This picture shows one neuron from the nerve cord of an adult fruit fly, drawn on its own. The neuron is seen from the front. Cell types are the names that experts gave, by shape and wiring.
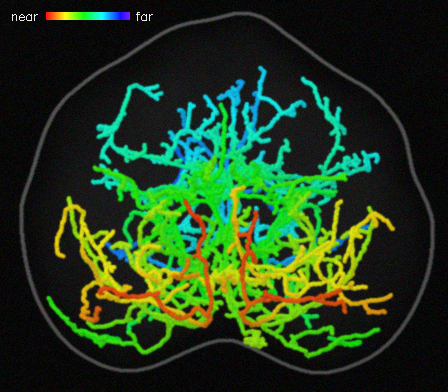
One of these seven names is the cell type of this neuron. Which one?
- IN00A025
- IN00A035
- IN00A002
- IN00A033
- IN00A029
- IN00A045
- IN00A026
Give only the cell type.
IN00A002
